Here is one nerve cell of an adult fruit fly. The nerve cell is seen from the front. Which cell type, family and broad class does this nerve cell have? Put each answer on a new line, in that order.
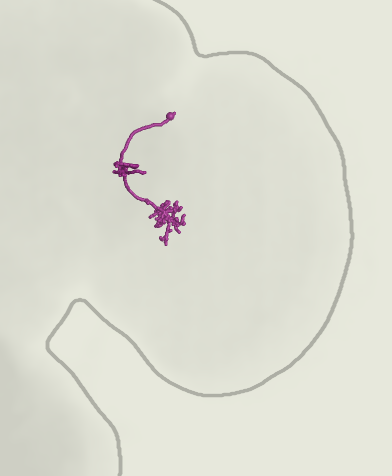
LC18
hemilineage VPNp2
visual projection neuron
